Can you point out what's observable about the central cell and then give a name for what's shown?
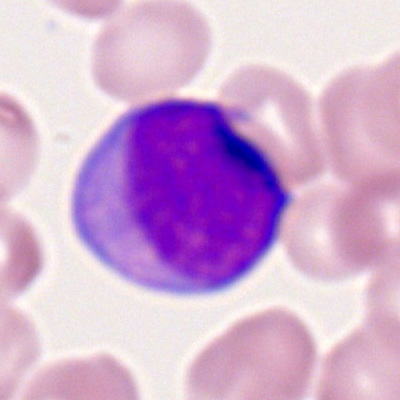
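Looking at the central cell, I see a round, smooth outline. The chromatin seems darkest along the upper right edge of the nucleus. The cytoplasm forms a crescent on the left side, and I can't make out any distinct granules in it. This is a myeloblast.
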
